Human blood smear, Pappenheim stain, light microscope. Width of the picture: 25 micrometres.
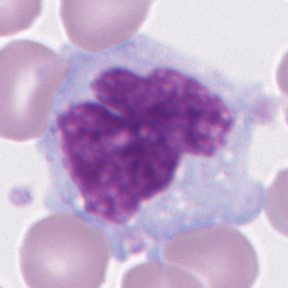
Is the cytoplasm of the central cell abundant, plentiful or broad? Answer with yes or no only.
Yes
